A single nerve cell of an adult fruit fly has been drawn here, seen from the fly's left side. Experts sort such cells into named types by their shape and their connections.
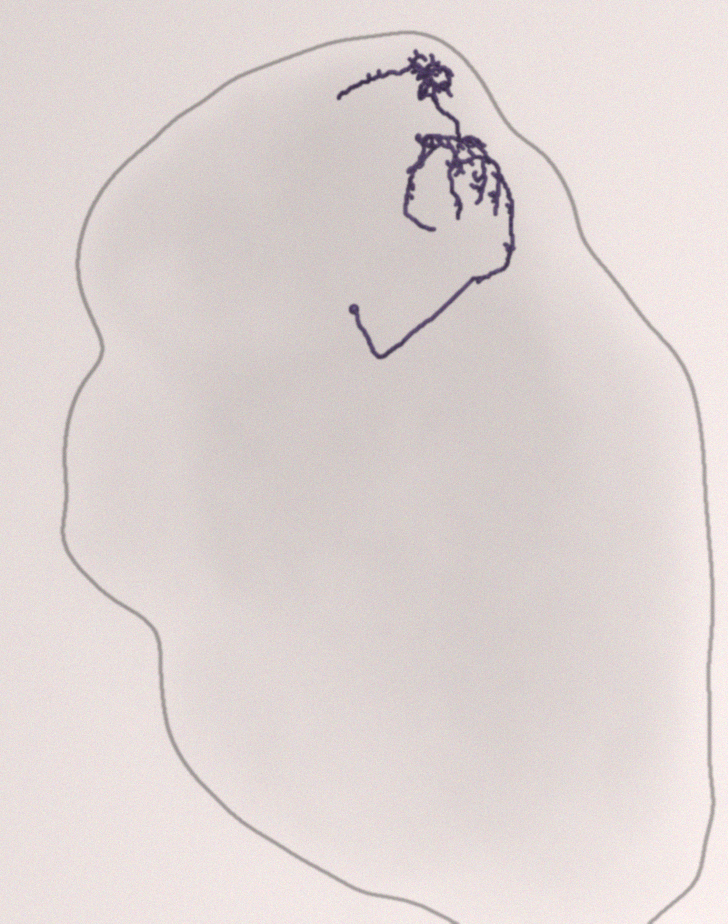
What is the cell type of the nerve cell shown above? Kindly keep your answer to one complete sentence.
This nerve cell carries the cell type designation CB1595.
